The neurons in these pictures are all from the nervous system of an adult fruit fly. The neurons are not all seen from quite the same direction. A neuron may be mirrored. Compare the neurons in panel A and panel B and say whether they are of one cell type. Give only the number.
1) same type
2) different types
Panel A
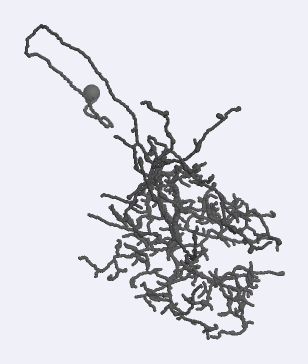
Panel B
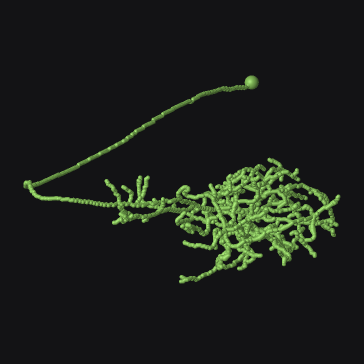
1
